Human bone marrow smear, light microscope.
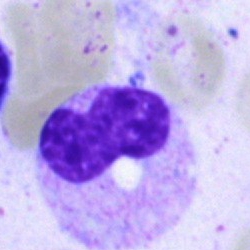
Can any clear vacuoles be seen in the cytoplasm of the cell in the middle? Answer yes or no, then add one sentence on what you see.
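Yes. A single round clear space lies just below the nucleus.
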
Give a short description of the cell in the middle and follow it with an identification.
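Look first at the outline: it is roughly round. Notice that the nucleus sits in the upper part of the cell, with most of the cytoplasm lying below it. In that cytoplasm you can pick out fine pinkish-purple granules. Just below the nucleus there is a single round clear space. This cell is a band neutrophil.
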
